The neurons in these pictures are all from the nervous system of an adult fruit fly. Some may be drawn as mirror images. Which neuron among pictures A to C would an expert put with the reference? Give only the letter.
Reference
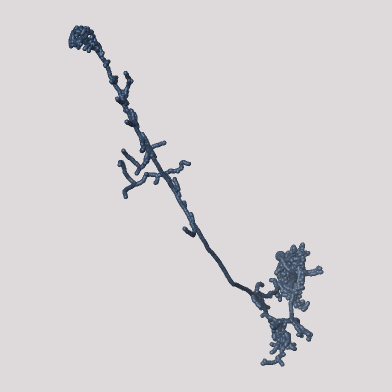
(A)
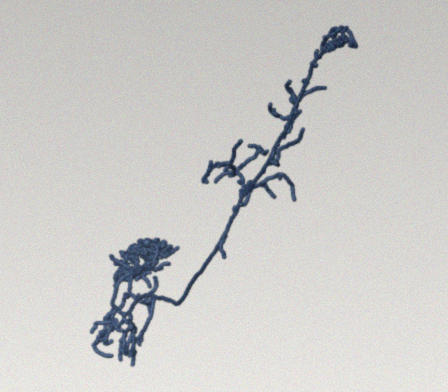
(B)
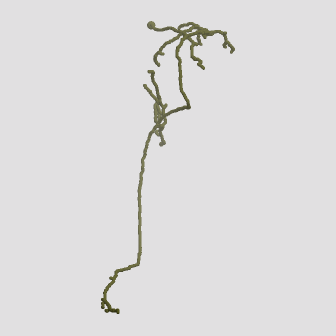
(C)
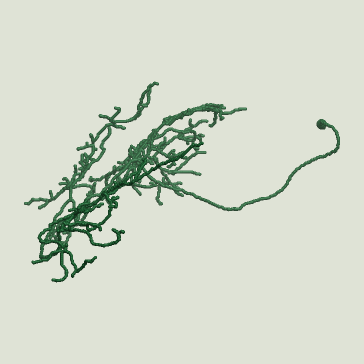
A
